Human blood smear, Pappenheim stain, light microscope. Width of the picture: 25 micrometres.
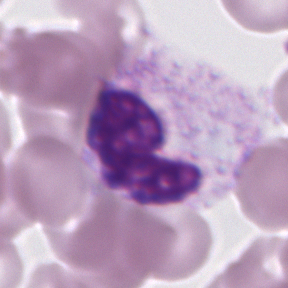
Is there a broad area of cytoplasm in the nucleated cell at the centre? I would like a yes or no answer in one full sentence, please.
Yes, the nucleus is surrounded by plentiful cytoplasm.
